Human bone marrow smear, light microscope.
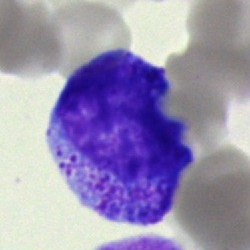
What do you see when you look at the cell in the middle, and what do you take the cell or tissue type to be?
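Notice how the nucleus fills most of the cell and lies toward the upper right. The cytoplasm makes a crescent along the lower-left edge, with no vacuoles in it. Along the right-hand edge you can find several small rounded bumps. This cell is a promyelocyte.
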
